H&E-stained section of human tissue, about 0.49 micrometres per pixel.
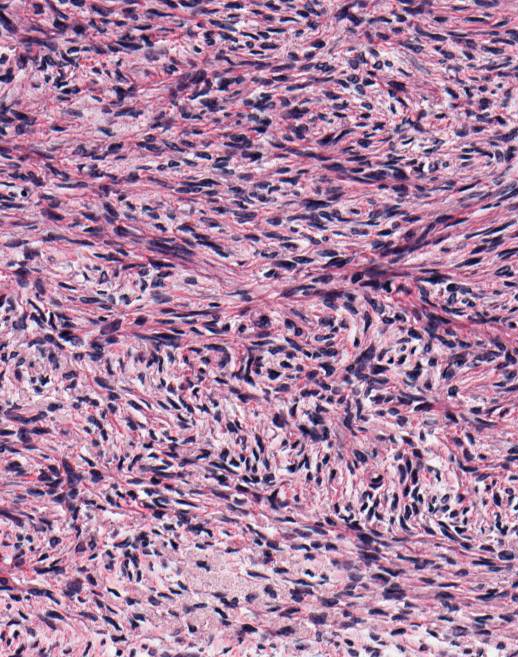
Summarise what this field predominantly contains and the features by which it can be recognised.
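Ovarian cortex, made up wholly of spindle-shaped cells in interlacing fascicles.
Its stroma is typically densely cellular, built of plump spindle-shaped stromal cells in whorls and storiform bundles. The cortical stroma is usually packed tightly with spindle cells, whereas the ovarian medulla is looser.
Nuclei elongated, tapered, darkly stained. Cytoplasm scant and pink; cell borders indistinct. No epithelium or glands in the field.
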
